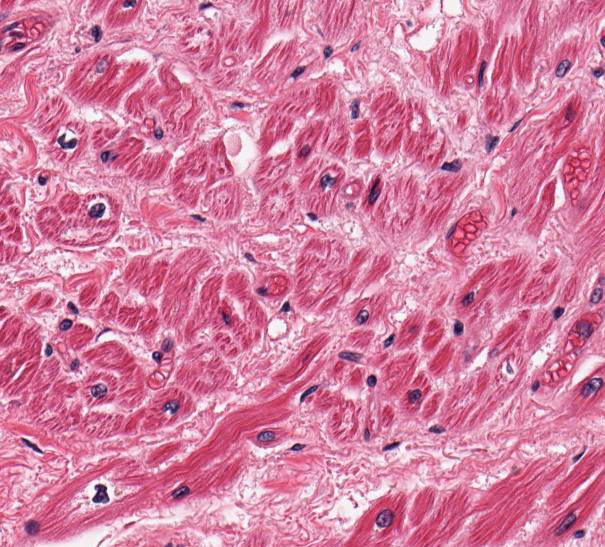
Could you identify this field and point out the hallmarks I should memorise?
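What you're looking at here is myocardium. See how the muscle cells sit in small bundles cut in different planes, mostly across or obliquely in the upper and middle field, and lengthwise as long eosinophilic strands along the lower part.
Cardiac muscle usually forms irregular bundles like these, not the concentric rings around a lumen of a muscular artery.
Look, too, at the bright pink, finely fibrillar cytoplasm, and at the loose, pale, wispy connective tissue between the bundles.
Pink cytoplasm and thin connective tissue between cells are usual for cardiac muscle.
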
